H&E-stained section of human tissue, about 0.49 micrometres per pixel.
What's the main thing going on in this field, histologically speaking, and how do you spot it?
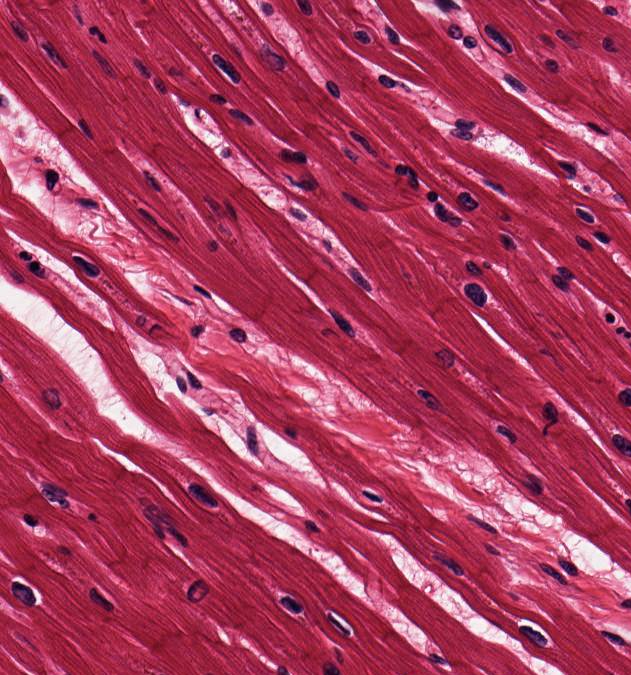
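That's myocardium. The fibres run parallel across the whole field, diagonally from upper left to lower right, branching and joining their neighbours.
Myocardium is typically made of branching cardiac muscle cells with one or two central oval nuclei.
Here the nuclei are oval and sit in the centre of the fibres too. The cytoplasm is deep red-pink with fine lengthwise fibrils.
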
